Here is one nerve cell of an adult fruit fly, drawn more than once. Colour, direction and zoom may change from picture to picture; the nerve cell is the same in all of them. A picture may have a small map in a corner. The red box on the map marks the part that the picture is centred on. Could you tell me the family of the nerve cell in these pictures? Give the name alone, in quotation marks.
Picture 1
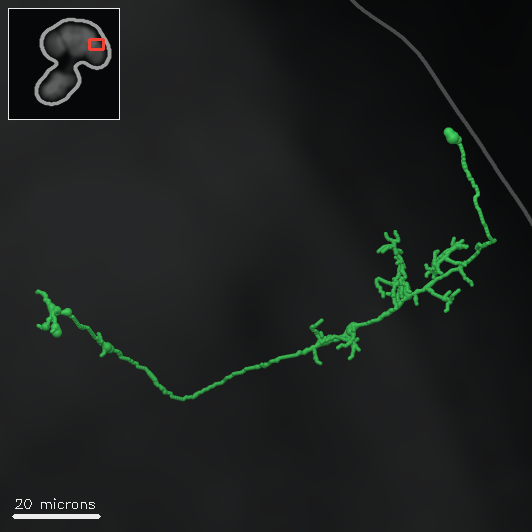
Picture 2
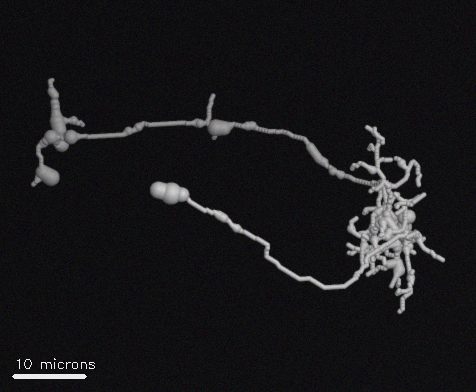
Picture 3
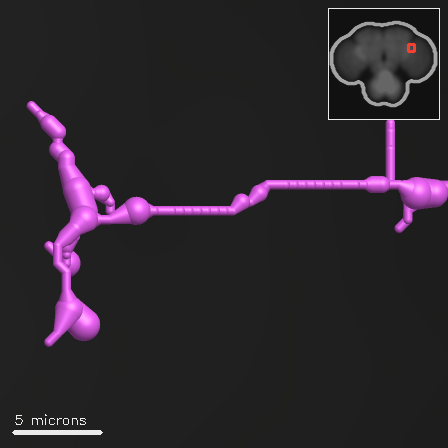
"Tm"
